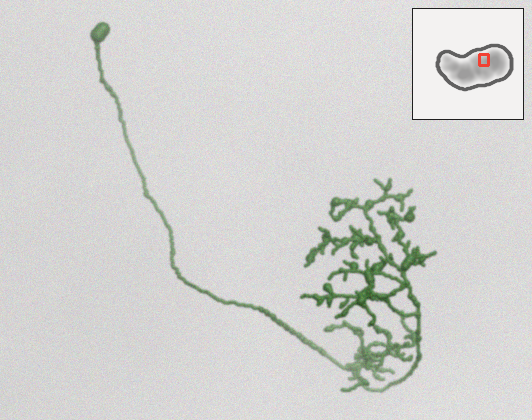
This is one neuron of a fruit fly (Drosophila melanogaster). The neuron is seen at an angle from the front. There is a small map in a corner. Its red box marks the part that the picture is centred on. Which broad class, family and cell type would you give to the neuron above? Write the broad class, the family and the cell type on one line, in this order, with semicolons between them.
central-brain intrinsic neuron; class CX; vDeltaG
